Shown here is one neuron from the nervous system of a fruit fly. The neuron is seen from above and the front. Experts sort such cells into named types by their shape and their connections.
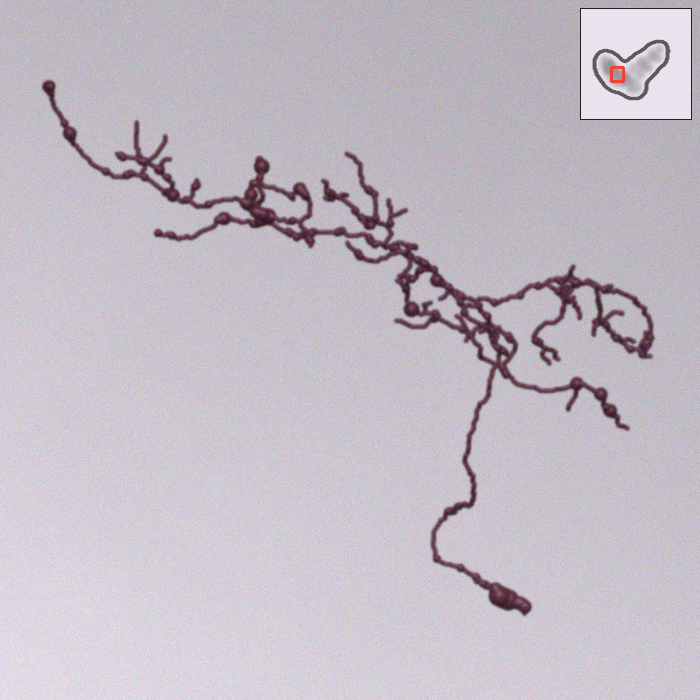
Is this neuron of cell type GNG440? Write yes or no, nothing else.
no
